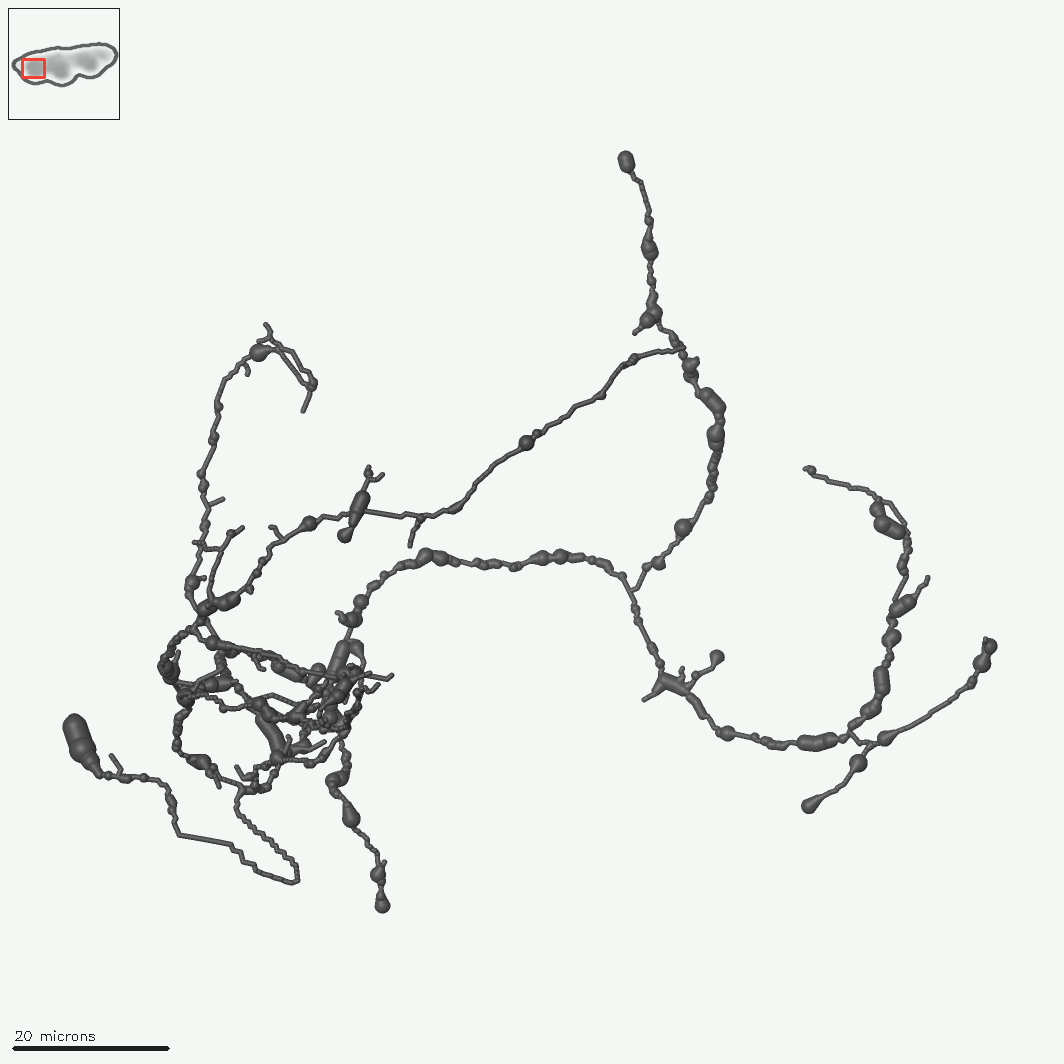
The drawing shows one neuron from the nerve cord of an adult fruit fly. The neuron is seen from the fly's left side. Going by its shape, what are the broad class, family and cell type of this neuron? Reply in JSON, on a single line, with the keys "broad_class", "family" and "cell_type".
{"broad_class": "nerve-cord intrinsic neuron", "family": "hemilineage 13A", "cell_type": "IN13A059"}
